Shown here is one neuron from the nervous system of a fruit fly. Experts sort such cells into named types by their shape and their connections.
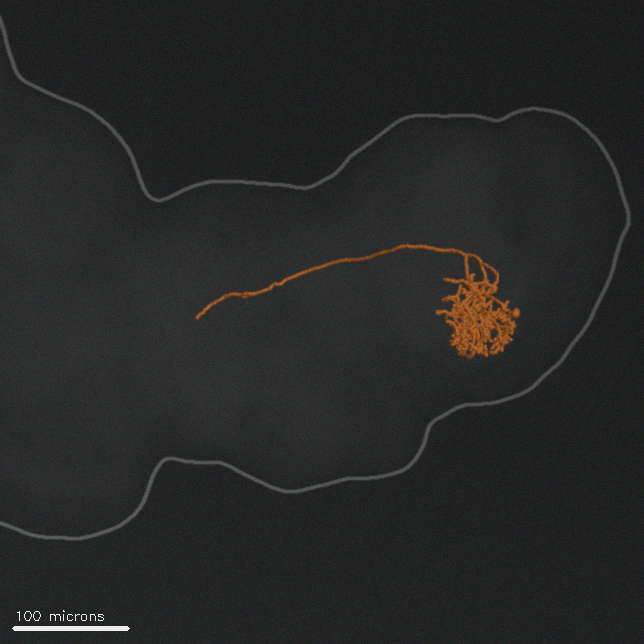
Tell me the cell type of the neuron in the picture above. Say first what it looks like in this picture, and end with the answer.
Its cell body lies on the right of the picture. From left to right in the picture it spans about 300 microns. Its broad class is central-brain intrinsic neuron. Its cell type is CB3322.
